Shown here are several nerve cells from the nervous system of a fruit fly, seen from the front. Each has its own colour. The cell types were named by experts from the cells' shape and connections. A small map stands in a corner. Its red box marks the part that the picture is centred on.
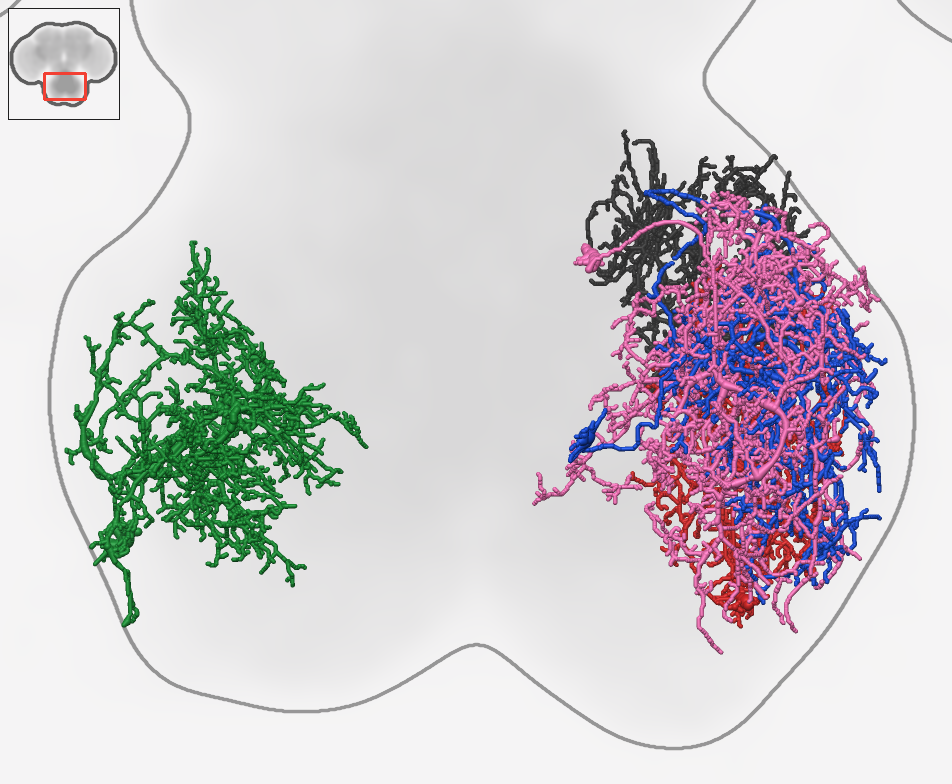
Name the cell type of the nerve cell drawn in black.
IN16B030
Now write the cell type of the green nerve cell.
IN21A003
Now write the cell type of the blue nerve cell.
INXXX466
